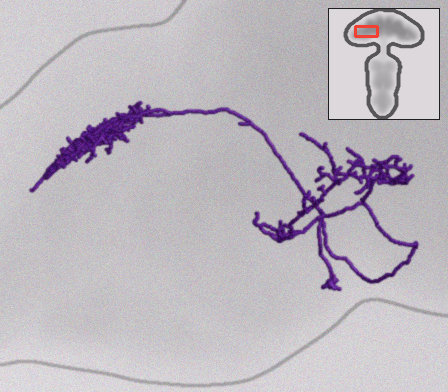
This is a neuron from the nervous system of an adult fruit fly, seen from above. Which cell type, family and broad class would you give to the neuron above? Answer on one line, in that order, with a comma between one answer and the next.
MeVP35, MeVP, visual projection neuron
